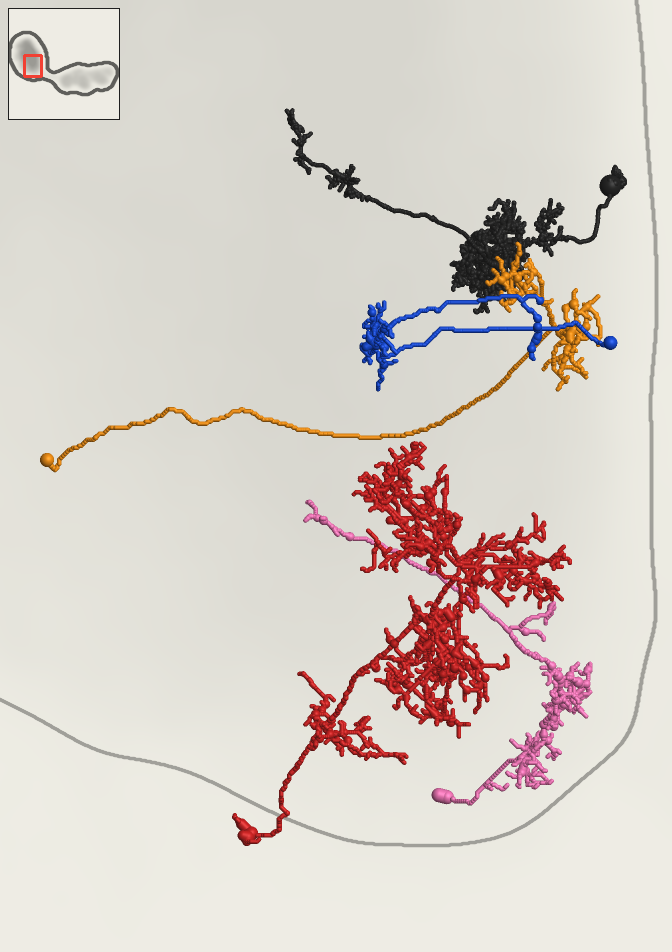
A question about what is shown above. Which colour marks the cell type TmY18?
pink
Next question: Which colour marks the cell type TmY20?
orange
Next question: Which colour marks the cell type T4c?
blue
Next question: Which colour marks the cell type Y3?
black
